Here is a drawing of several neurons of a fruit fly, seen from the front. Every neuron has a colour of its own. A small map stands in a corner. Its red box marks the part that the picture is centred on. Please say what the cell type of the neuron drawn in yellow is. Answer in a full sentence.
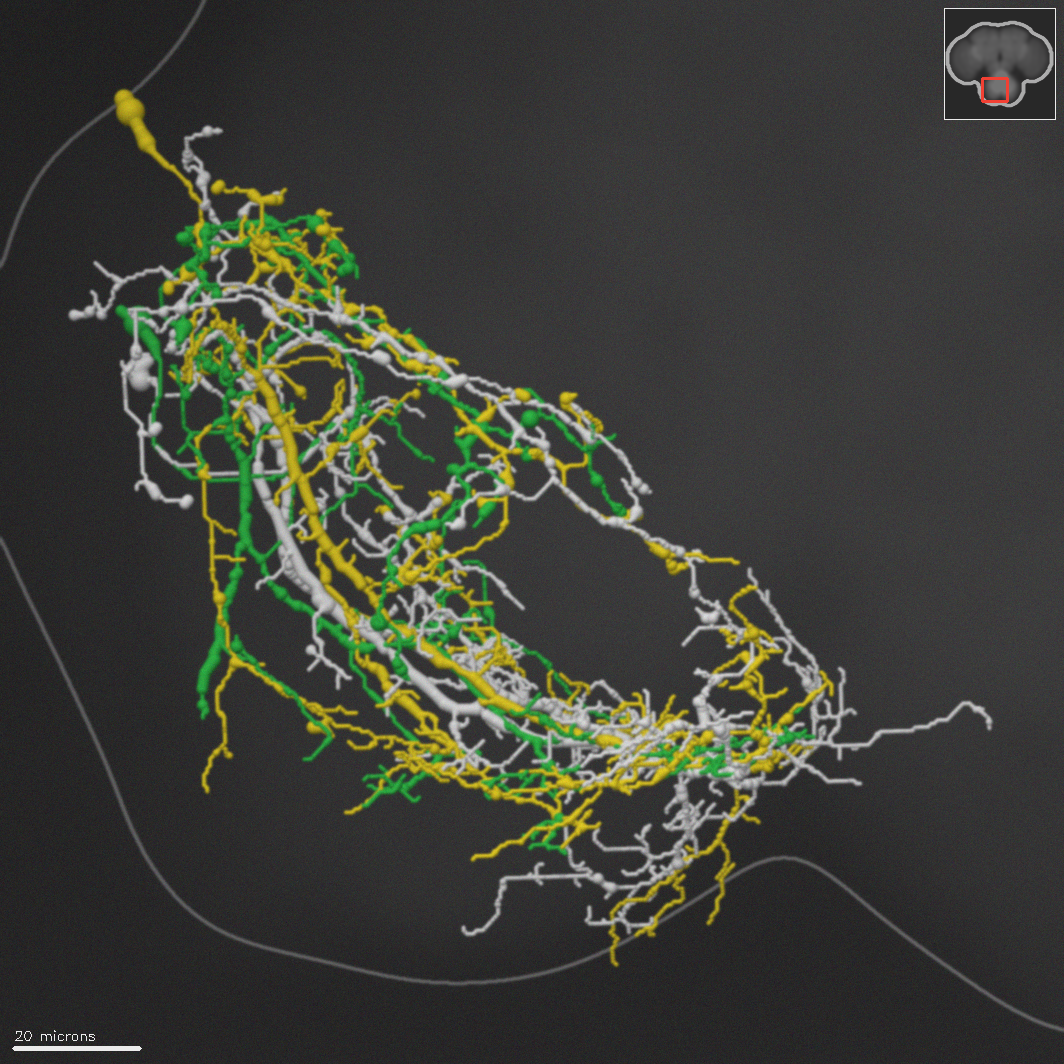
The cell type is IN03A035.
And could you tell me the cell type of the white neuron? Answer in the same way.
The cell type is IN03A029.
